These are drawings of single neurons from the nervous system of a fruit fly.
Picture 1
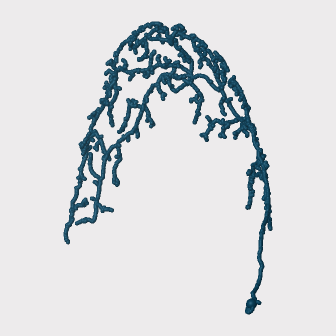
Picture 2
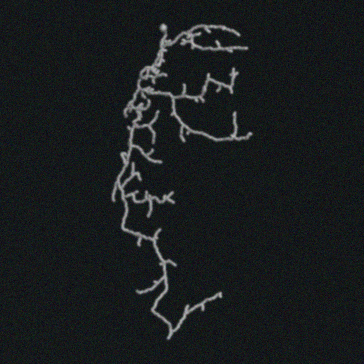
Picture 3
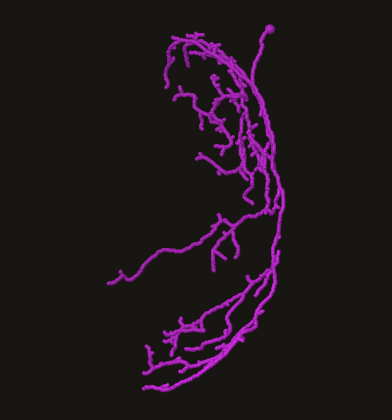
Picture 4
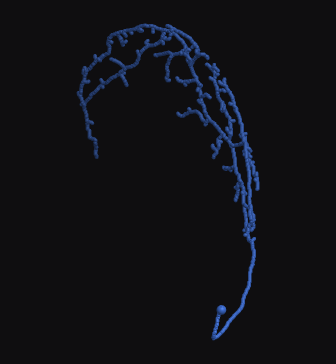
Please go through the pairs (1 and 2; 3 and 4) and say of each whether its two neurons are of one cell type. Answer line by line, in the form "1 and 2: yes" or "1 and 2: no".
1 and 2: no
3 and 4: no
